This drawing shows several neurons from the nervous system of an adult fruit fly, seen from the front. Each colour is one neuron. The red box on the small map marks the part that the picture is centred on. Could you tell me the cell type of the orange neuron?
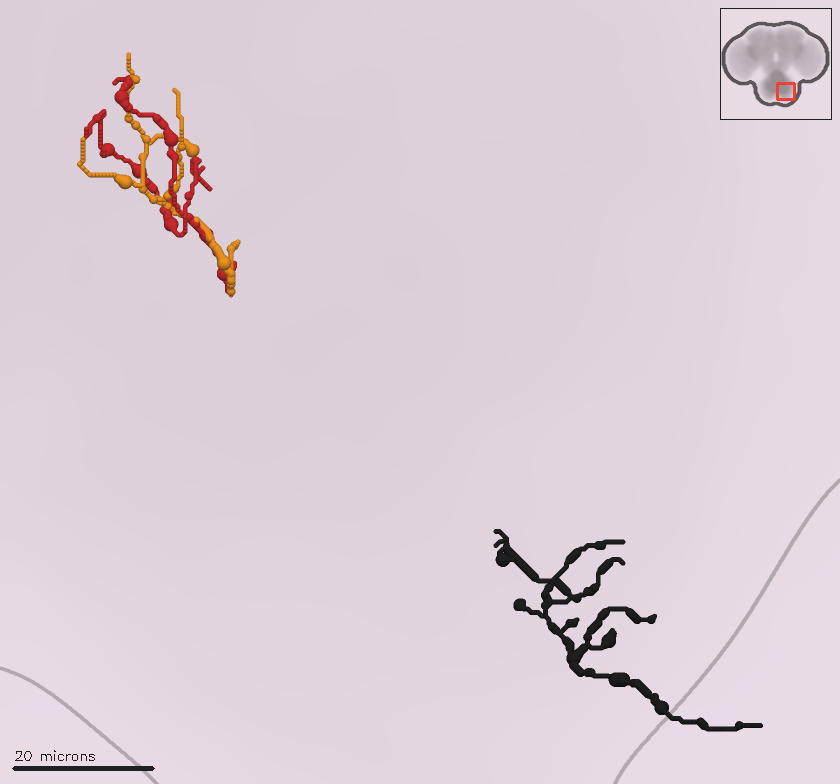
SNta27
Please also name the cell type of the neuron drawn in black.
SNta37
